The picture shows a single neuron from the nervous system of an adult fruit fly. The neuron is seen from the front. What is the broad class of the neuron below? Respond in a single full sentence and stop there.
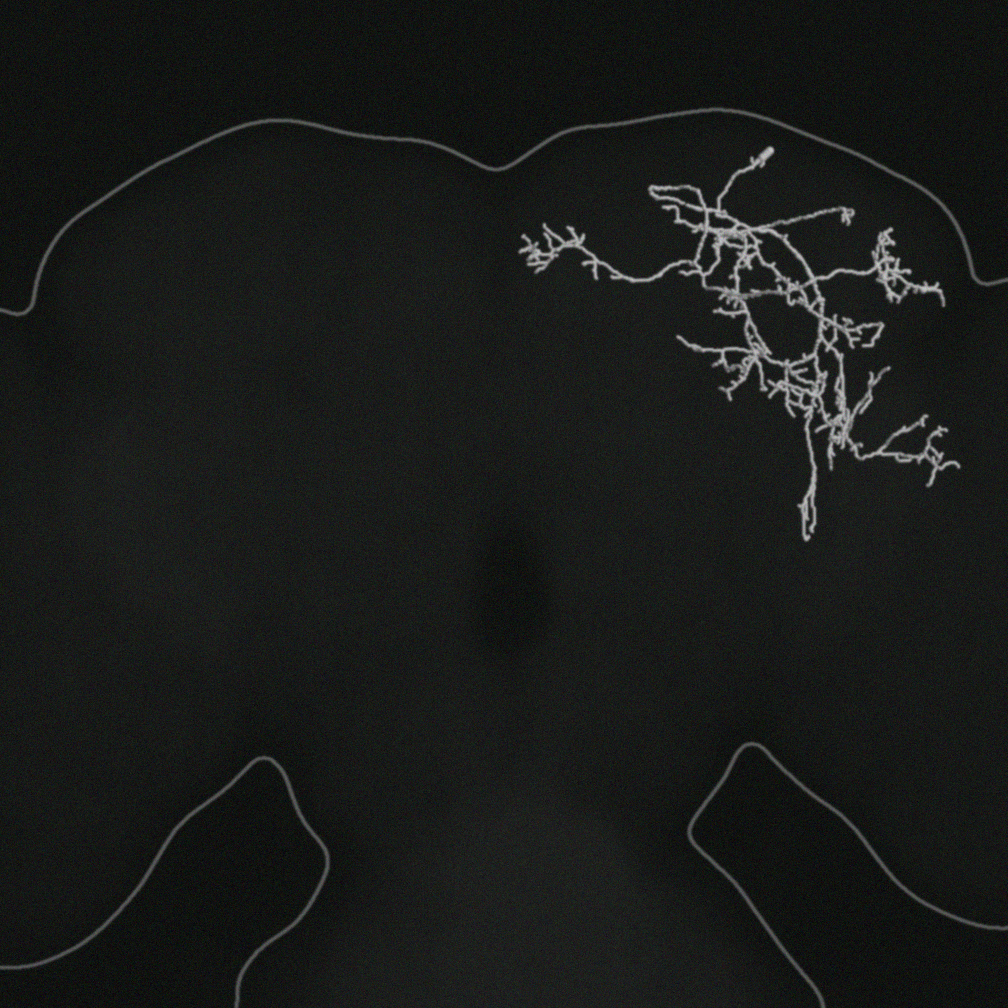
The neuron is categorized broadly as central-brain intrinsic neuron.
